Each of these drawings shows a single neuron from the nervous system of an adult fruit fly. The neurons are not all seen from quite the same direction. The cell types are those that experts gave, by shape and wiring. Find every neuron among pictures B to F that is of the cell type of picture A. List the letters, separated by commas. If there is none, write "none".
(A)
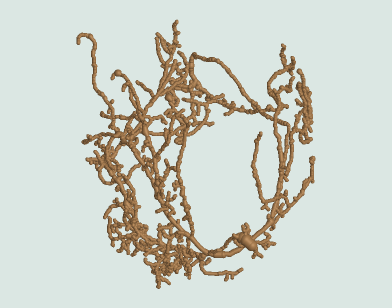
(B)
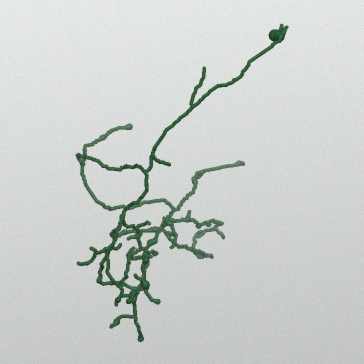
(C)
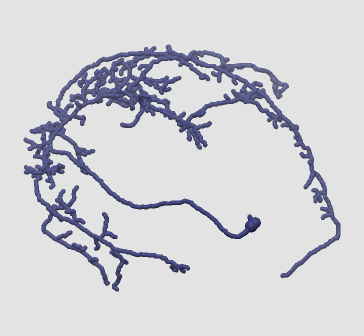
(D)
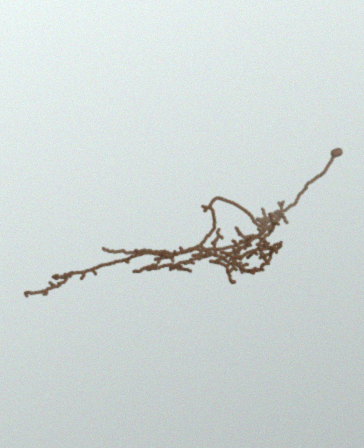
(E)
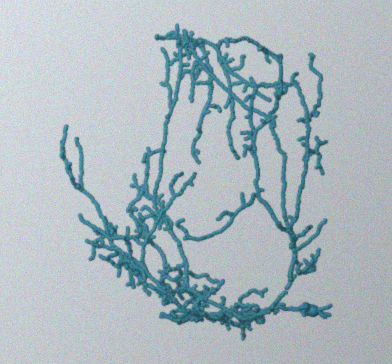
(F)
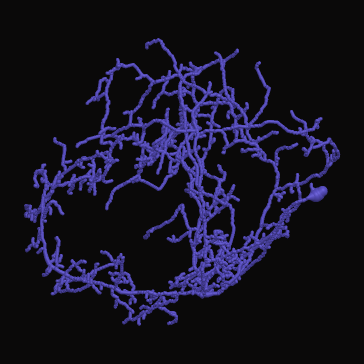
E, F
